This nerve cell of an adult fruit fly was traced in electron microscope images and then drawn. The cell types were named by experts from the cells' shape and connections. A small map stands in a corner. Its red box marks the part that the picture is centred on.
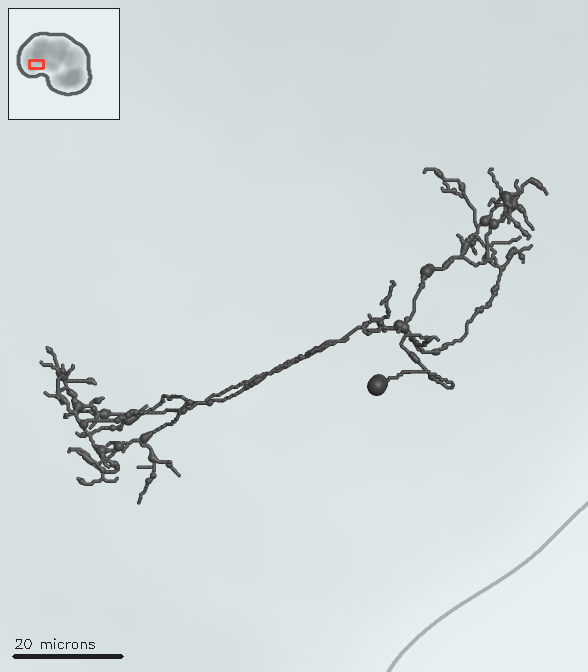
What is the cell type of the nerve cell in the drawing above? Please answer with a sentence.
The cell type is Y14.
